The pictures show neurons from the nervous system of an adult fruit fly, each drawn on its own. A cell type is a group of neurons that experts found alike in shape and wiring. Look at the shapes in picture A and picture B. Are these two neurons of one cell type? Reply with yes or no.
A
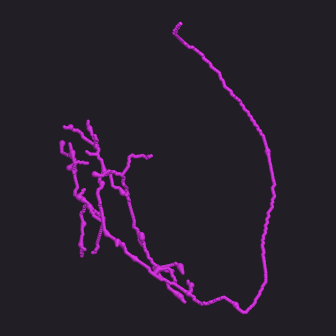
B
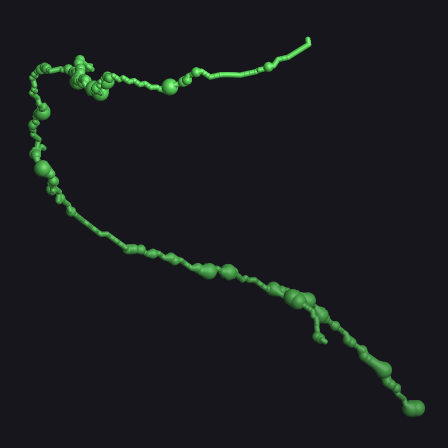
no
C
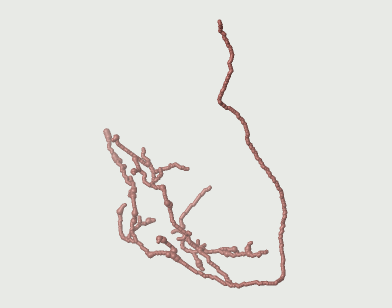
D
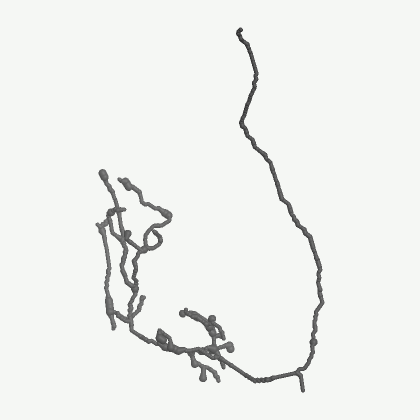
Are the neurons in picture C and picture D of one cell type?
yes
